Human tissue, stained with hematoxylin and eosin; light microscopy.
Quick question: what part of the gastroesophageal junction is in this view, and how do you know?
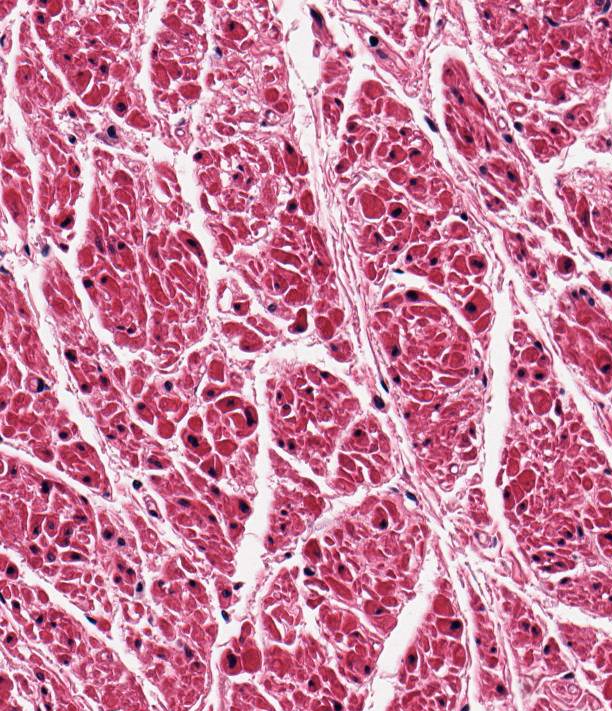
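It's smooth muscle, all of it: the whole field is muscle cells grouped into bundles with pale clefts between them. Most of the cells in the bundles are cut across, so they show as rounded or polygonal profiles.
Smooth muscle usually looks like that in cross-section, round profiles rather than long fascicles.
Their cytoplasm stains deep pink, and the nuclei are dark, round and sit centrally in the profiles.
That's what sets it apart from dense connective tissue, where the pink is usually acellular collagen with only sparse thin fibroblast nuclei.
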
